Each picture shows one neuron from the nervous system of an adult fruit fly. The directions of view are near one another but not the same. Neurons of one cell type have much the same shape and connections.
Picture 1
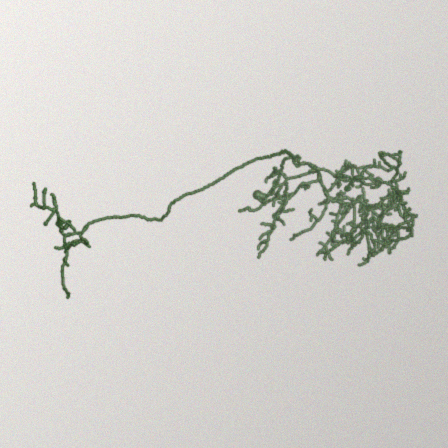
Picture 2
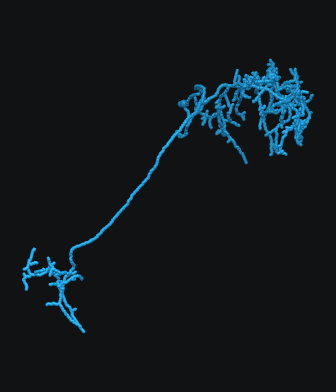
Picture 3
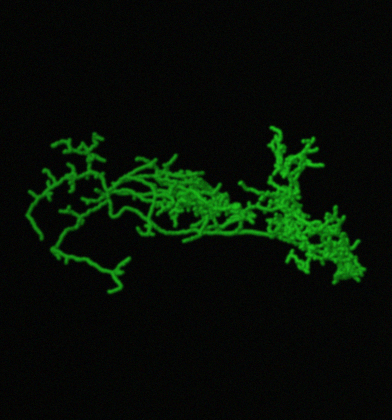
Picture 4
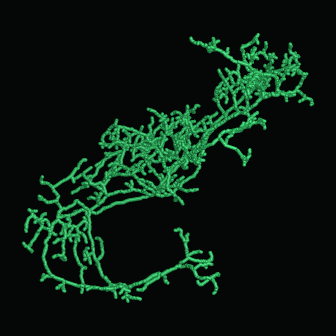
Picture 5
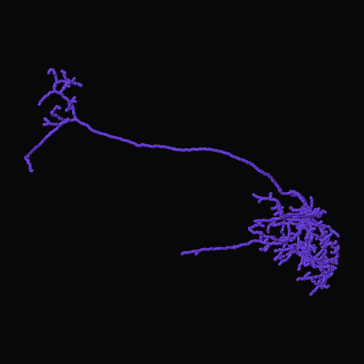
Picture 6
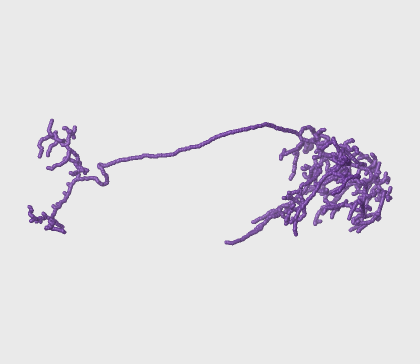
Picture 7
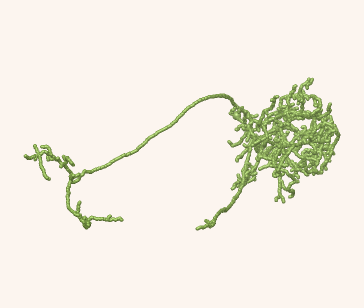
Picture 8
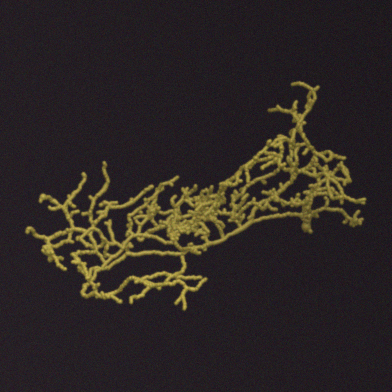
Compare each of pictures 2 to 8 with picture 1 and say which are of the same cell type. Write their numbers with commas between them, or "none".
2, 5, 6, 7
